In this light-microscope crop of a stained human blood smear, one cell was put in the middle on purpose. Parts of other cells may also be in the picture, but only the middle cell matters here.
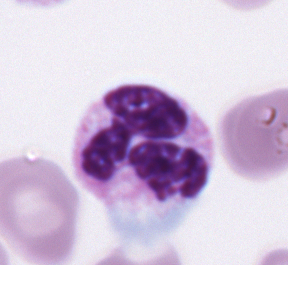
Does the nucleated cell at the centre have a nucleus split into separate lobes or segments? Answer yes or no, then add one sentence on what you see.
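Yes. The nucleus is divided into three separate lobes.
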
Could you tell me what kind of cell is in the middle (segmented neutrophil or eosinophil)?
segmented neutrophil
